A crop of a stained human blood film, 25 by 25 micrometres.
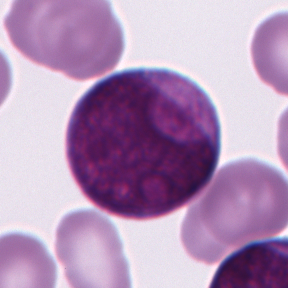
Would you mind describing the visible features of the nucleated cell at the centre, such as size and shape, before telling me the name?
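Looking first at the outline, I find it smooth and round. The nucleus is round as well, about 12 micrometres across, with only a very thin rim of cytoplasm around it. Its chromatin seems finely granular and evenly spread, with no coarse clumps. Within it I can make out more than one pale, rounded nucleolus-like area. I take this cell to be a myeloblast.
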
